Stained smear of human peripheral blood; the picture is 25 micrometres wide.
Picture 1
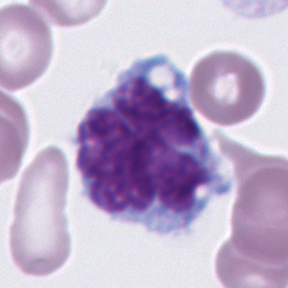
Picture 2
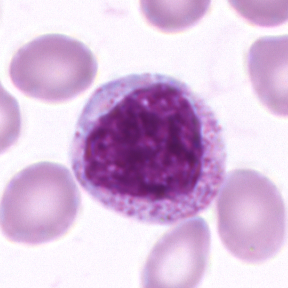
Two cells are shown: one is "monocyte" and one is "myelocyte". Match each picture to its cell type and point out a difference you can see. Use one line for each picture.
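Picture 1 is a monocyte. No distinct granules are seen in the cytoplasm.
Picture 2 is a myelocyte. Many fine reddish-purple granules are scattered through the cytoplasm.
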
